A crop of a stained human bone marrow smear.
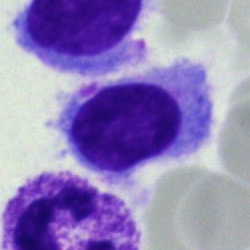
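Hairy cell in a stained human bone marrow smear under the light microscope. Its chromatin stains deep purple and looks fairly dense throughout the nucleus. The pale bluish-lilac cytoplasm is widest on the upper right side of the nucleus and lacks the coarse purple granules of the cell at the lower left. Small fine tags and blebs project from the cell edge, most visibly on the left side.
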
